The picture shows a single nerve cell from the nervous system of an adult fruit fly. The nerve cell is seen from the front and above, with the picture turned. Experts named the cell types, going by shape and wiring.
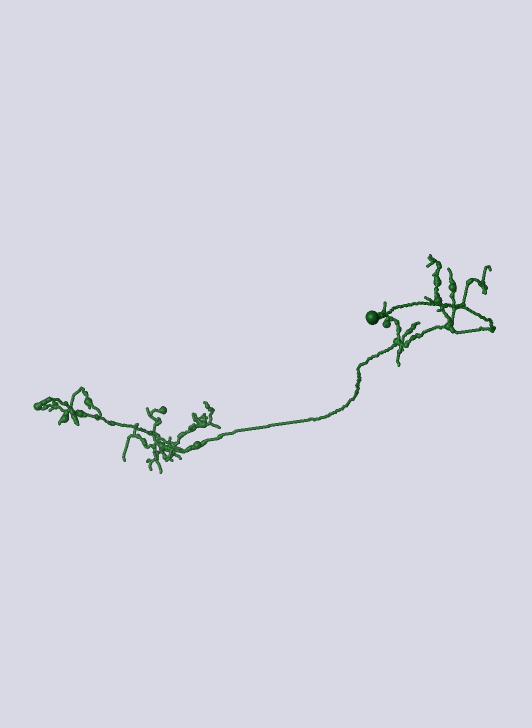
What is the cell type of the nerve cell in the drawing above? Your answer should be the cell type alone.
TmY4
